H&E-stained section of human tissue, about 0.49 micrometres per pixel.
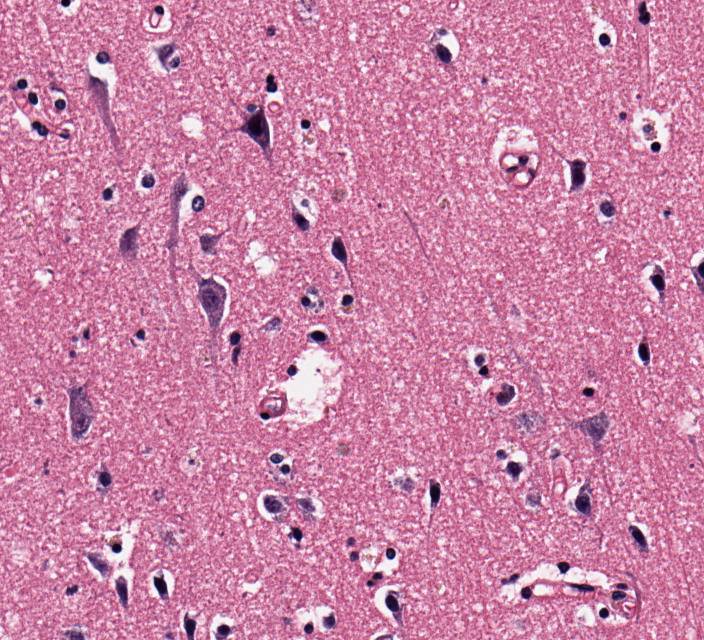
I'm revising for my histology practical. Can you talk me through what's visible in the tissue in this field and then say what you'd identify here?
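Look first at the background: the whole field is a finely granular pink neuropil, with cells lying singly rather than packed together. Triangular pyramidal neurons with tapering processes sit mainly in the upper left and left-centre. Many small, round, dark nuclei with little visible cytoplasm are scattered across the field, and clear halos surround many nuclei and cell bodies throughout. This is cerebral cortex.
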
